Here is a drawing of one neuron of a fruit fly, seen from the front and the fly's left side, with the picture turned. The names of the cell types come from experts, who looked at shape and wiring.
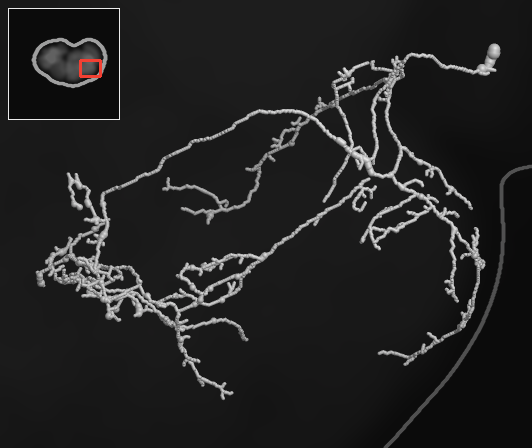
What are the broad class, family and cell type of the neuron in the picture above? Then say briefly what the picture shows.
Its broad class is central-brain intrinsic neuron. The family is hemilineage SLPa&l1_anterior. Its cell type is CL089_b. The cell body is at the upper right of the picture. The picture shows dozens of branch ends.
